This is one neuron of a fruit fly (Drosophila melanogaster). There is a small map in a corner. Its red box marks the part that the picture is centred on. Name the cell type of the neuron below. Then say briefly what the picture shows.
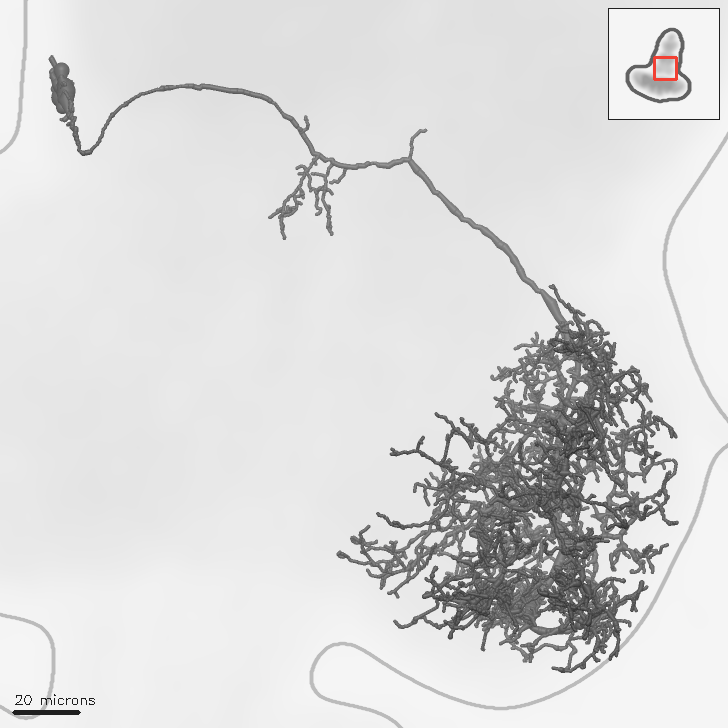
It is of cell type IN19B003. Its broad class is nerve-cord intrinsic neuron. By the scale bar it is about 190 microns wide in this view. More than a hundred branch ends can be seen.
